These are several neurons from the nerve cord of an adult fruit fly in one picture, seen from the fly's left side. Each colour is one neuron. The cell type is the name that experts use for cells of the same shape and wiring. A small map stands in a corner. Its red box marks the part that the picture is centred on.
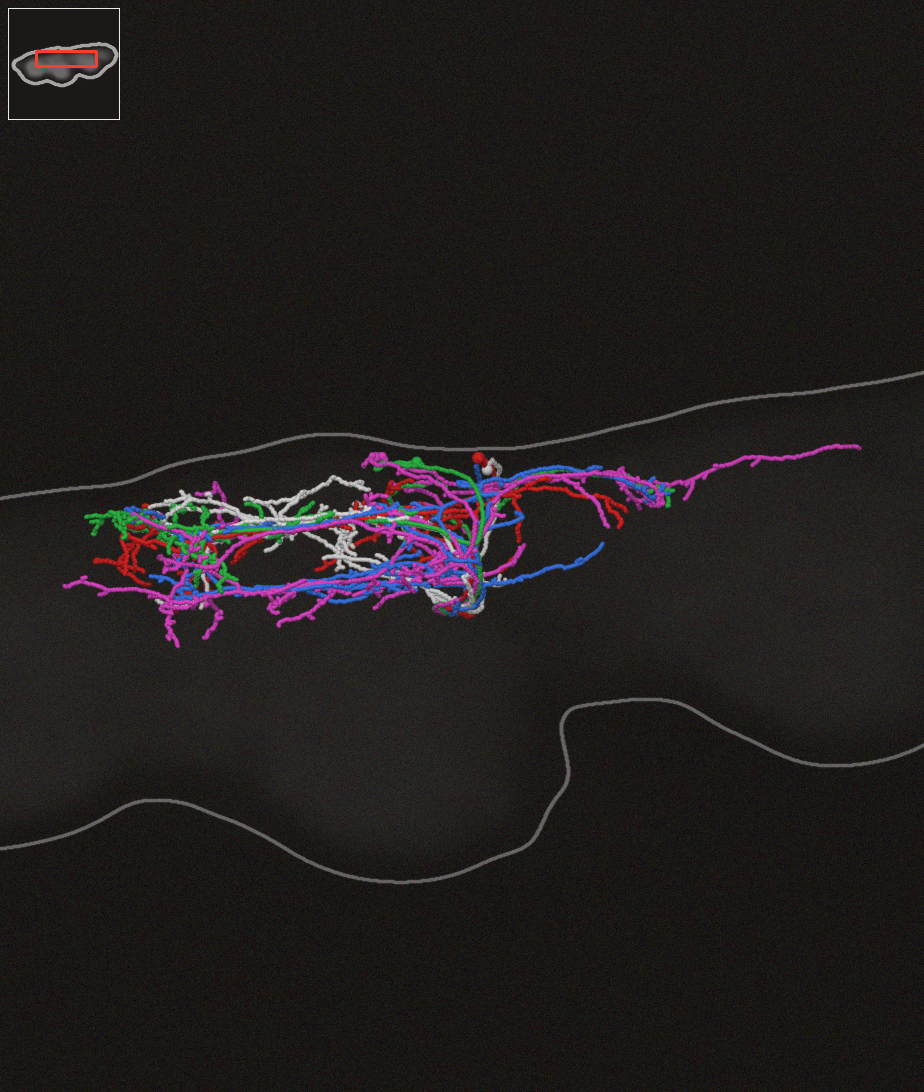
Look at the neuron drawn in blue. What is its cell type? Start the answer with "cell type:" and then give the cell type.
cell type: IN19B083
